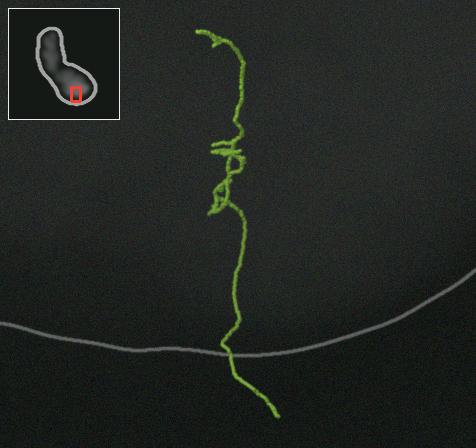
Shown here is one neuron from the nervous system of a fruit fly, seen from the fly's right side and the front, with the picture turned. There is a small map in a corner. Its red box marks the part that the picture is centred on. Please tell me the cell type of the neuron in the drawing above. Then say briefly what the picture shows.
Its cell type is HRN_VP4. Its broad class is sensory neuron entering the brain. No cell body is drawn. In this view it is more than twice as tall as it is wide.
